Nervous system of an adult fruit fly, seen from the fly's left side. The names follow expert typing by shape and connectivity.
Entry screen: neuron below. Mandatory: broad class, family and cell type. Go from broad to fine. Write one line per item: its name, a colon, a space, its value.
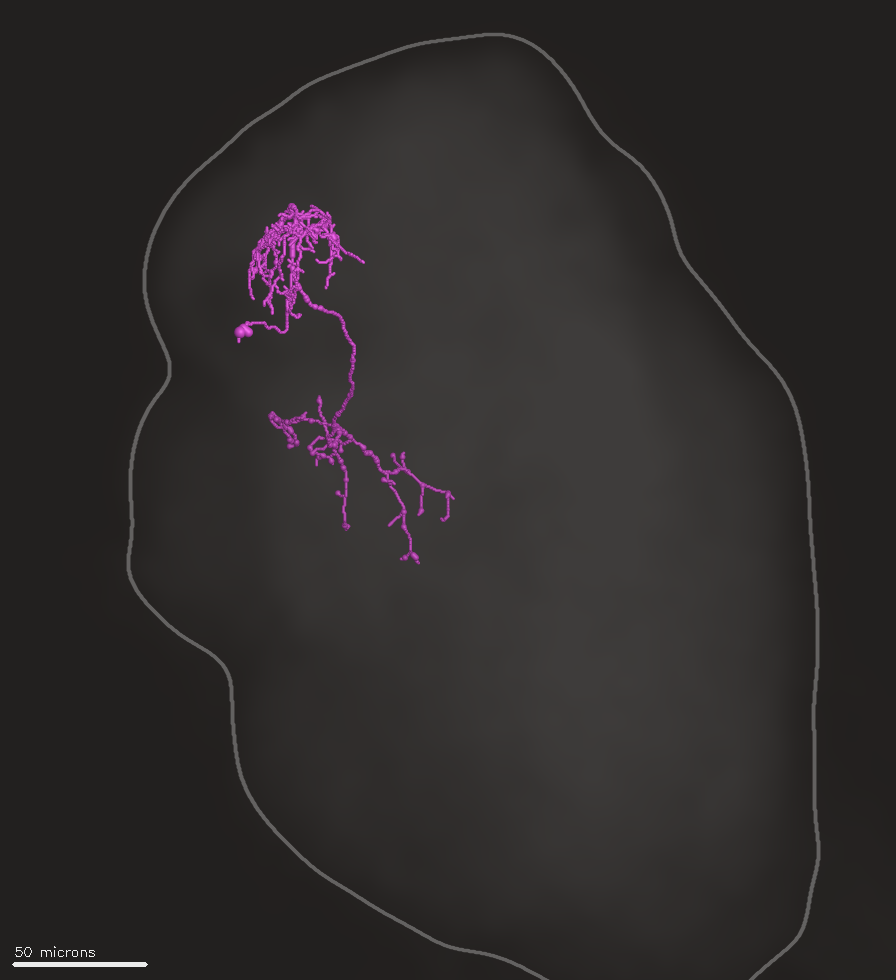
broad class: central-brain intrinsic neuron
family: hemilineage AOTUv4_dorsal
cell type: AOTU001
